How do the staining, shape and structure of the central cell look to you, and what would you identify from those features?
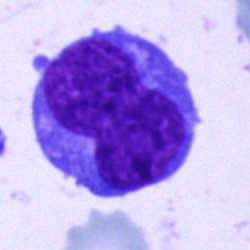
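In outline the cell is roughly round. Its chromatin is coarse and clumped, marked by darker patches. No distinct granules appear in the cytoplasm. At the upper left edge, a small round bleb projects from the cell. This is a blast.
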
